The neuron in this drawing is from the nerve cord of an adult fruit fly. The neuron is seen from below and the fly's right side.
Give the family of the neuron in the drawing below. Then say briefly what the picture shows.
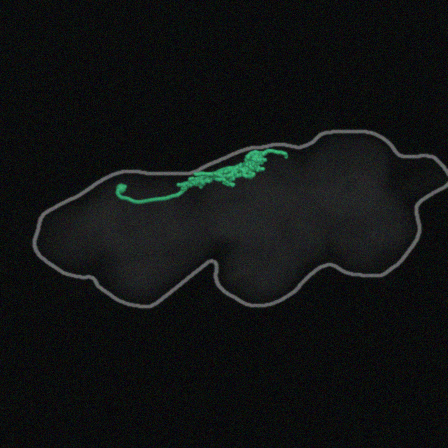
The family is hemilineage 03B. Its broad class is nerve-cord intrinsic neuron. As drawn here it is more than twice as wide as it is tall.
